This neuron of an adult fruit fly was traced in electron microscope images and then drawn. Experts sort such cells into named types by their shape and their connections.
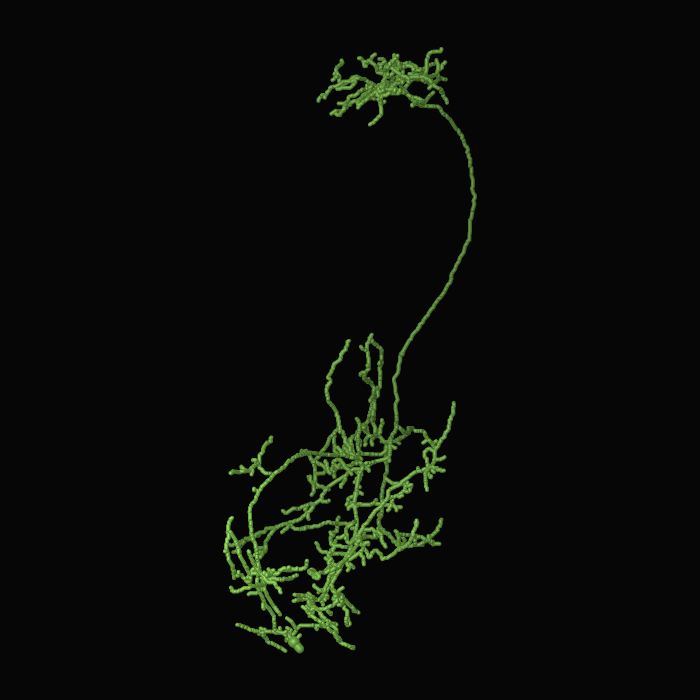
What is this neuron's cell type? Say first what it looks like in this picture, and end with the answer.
The cell body is at the bottom of the picture. The picture shows dozens of branch ends. This is a central-brain intrinsic neuron. Its cell type is GNG101.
